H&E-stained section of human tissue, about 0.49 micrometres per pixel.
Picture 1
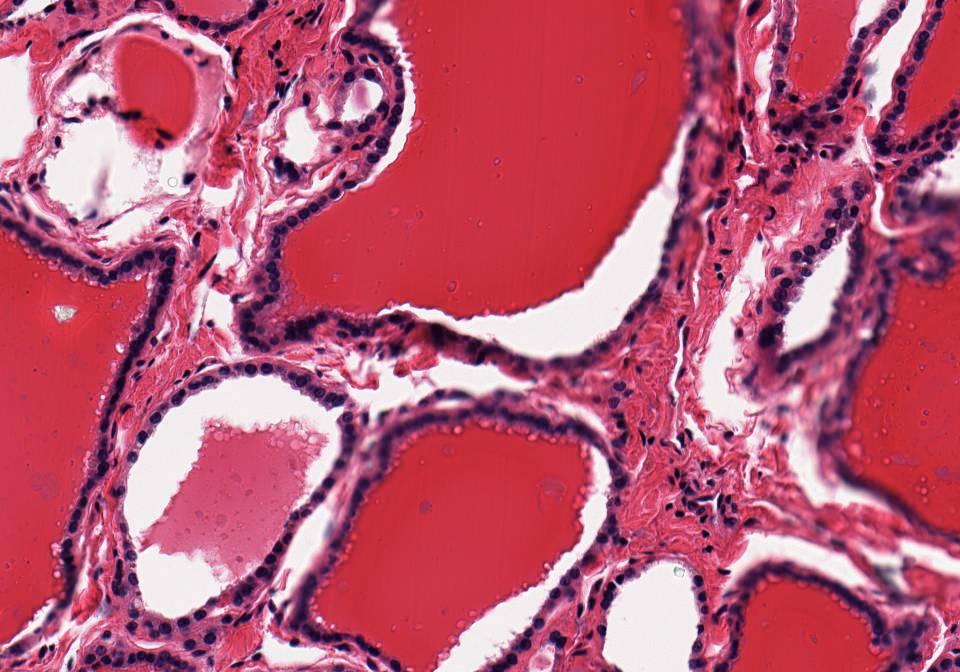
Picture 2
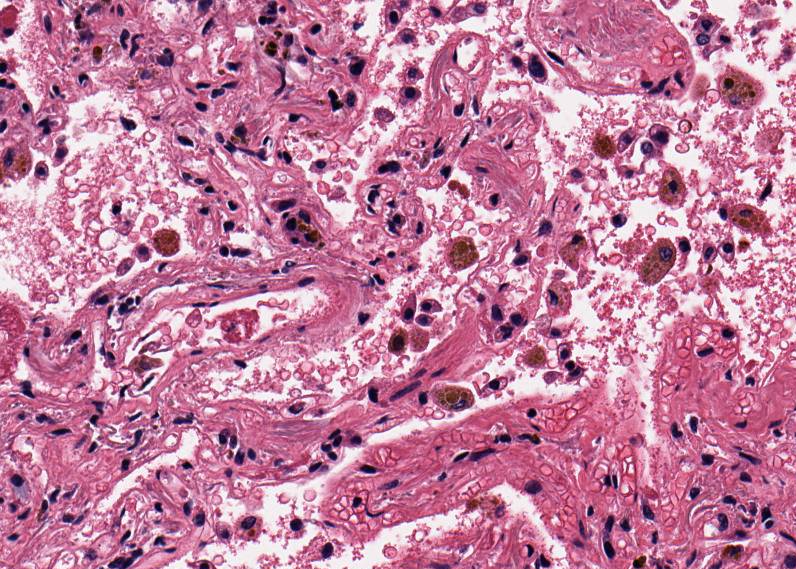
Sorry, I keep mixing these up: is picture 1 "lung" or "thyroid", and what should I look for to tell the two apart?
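Take your time: picture 1 is thyroid, and picture 2 is lung. In picture 1, most follicle lumens are filled with homogeneous, deeply eosinophilic colloid.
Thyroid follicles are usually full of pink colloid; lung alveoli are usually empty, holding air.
In picture 2, branching bands of pink fibrous tissue separate open spaces, where large rounded cells packed with golden-brown pigment lie free, mostly on the right. Now compare the linings: a single smooth layer of flattened to low cuboidal cells, with small, round, dark nuclei, lines each thyroid follicle.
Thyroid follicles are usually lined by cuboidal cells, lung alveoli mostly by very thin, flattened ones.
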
